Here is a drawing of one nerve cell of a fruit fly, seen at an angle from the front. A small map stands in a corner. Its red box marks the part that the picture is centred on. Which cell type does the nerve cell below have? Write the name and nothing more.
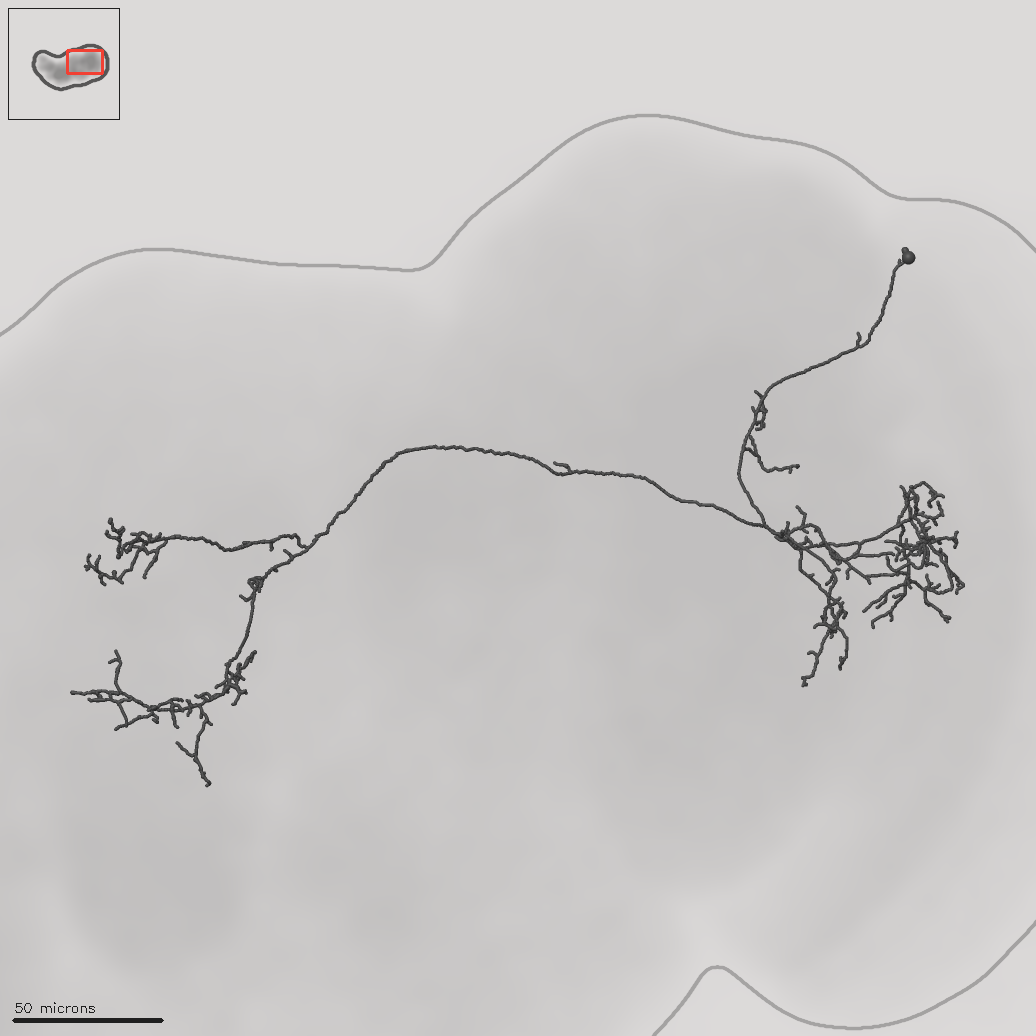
CB3666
